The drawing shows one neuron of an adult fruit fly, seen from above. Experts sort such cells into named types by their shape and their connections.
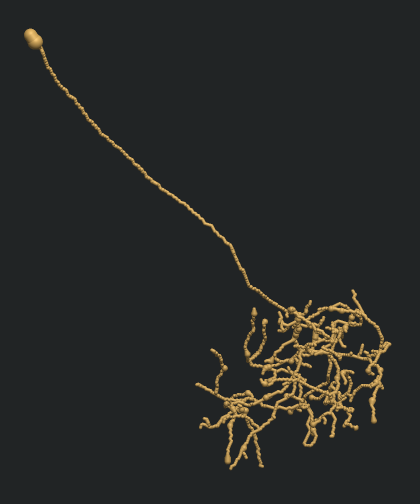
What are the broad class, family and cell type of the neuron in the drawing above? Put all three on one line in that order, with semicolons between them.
central-brain intrinsic neuron; hemilineage LHl4_posterior; CB3734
